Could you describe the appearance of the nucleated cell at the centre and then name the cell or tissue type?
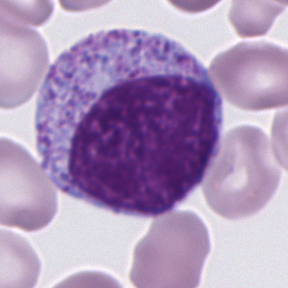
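Start with the nucleus, which lies off-centre toward the lower right of the cell. Its chromatin is fine and net-like rather than gathered into coarse clumps. On the upper-left side of the nucleus, the cytoplasm forms a broad crescent, and you can see it is crowded with many purple-violet granules. This cell is a myelocyte.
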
